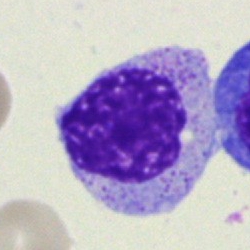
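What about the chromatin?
Dark purple and coarsely clumped, with small paler patches between the clumps.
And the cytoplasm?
Pale greyish-blue, with fine reddish-purple granules scattered through it and one small clear round space against the right edge of the nucleus.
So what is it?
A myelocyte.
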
